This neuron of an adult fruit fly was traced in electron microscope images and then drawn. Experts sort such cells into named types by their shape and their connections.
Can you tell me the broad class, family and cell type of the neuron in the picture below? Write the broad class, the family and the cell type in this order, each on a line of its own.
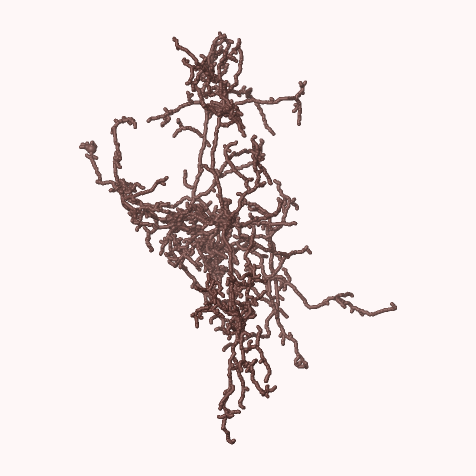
central-brain intrinsic neuron
hemilineage VESa1
CL367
